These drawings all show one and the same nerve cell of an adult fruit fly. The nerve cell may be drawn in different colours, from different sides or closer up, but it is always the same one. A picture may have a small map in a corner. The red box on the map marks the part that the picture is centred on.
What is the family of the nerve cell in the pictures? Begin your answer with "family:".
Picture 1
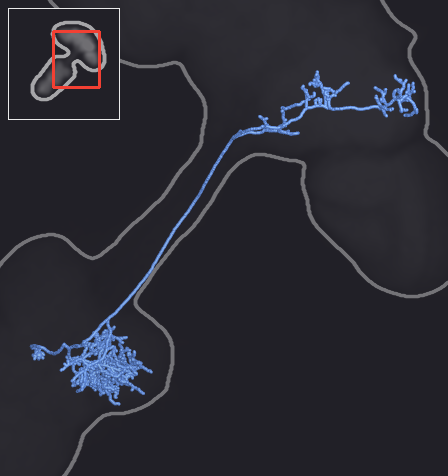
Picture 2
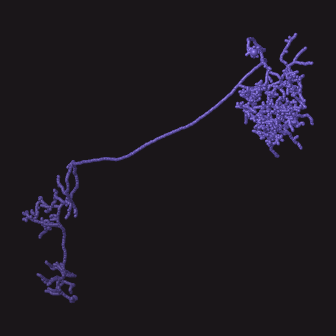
family: hemilineage 06B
